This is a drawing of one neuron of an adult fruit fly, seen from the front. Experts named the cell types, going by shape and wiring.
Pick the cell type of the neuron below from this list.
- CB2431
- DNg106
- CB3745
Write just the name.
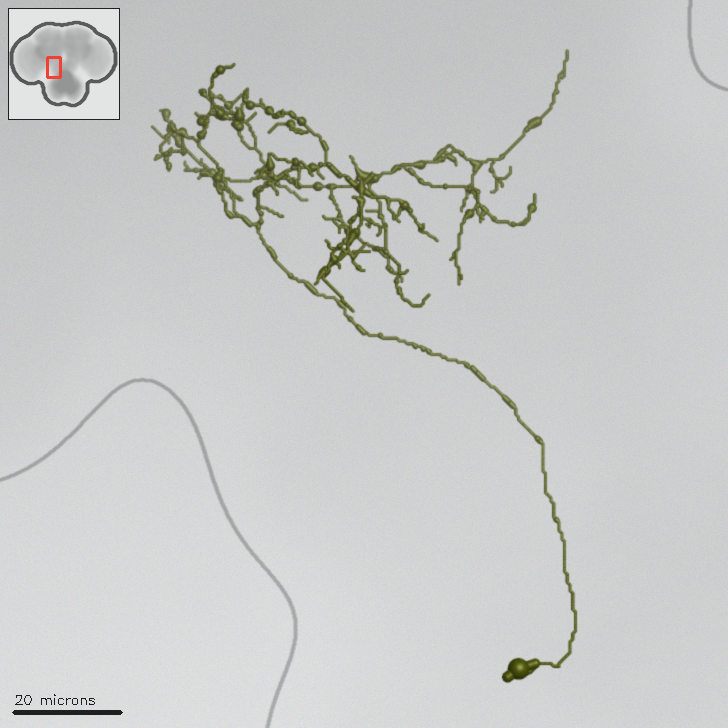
CB2431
